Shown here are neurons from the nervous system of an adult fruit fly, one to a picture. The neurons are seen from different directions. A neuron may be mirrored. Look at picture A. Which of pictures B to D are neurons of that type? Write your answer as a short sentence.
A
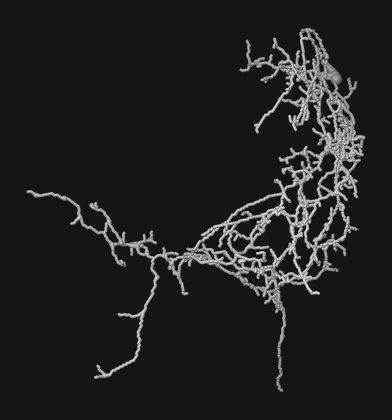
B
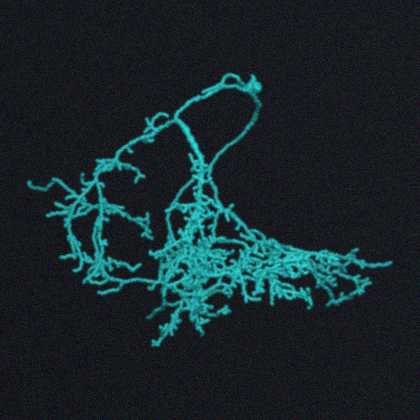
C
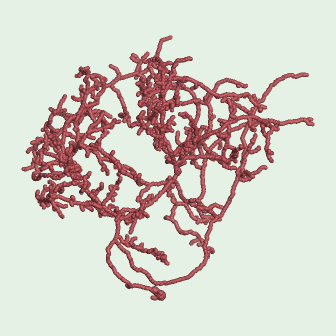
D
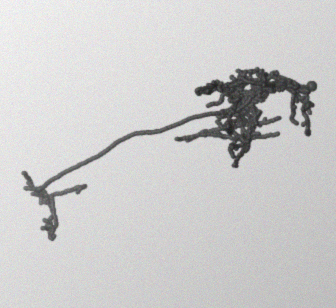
Picture D is of the same cell type.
